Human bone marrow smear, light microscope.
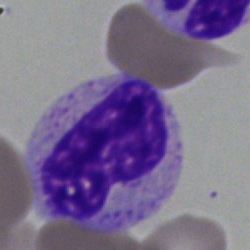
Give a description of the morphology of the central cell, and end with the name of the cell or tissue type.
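Round and smooth, the outline of this cell is regular. On its lower right side the nucleus shows a notch. Scattered small pale spots break up the dark purple chromatin. The cytoplasm has a pale grey-lilac tint. This cell is a metamyelocyte.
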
